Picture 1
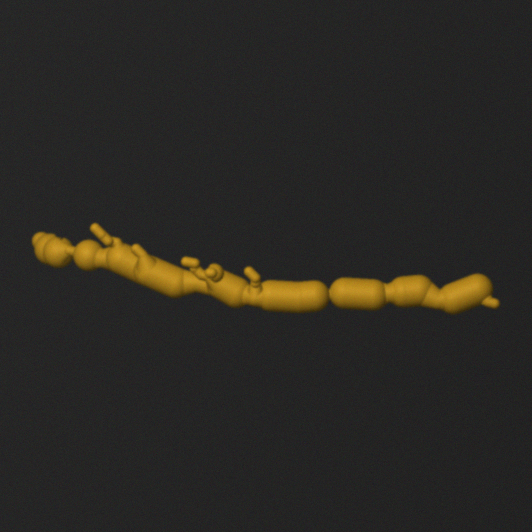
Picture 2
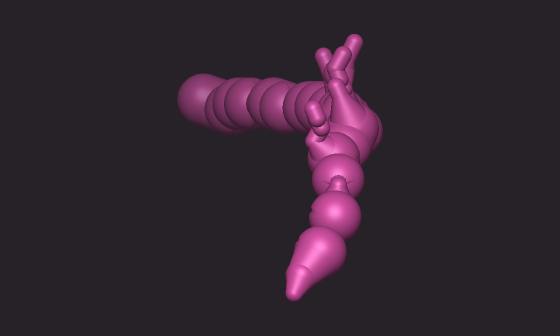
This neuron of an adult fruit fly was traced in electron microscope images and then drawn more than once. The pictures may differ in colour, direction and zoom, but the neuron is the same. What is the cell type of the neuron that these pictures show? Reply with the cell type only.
R1-R6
